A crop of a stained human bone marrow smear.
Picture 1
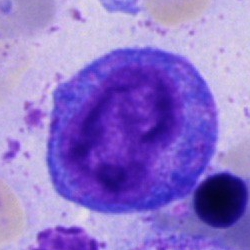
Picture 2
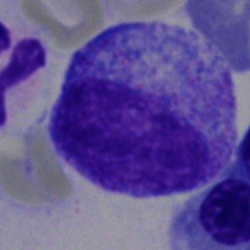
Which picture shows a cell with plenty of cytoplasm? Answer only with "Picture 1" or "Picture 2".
Picture 2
